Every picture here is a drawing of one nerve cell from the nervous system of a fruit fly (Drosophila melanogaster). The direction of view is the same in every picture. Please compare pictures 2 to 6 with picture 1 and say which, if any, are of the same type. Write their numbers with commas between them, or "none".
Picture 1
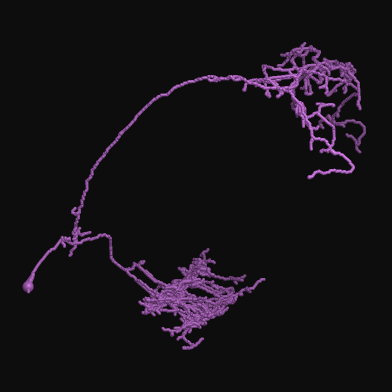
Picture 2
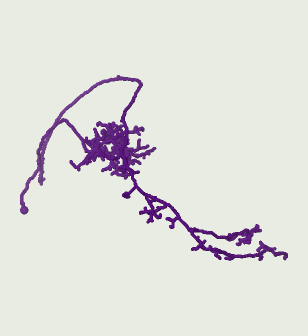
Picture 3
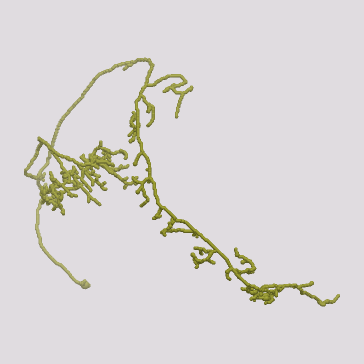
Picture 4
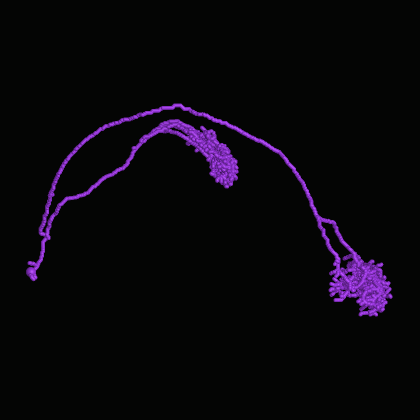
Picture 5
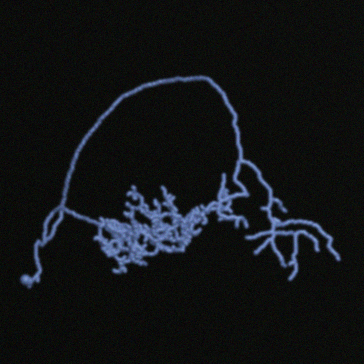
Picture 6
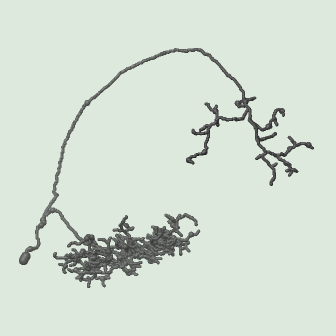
2, 3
